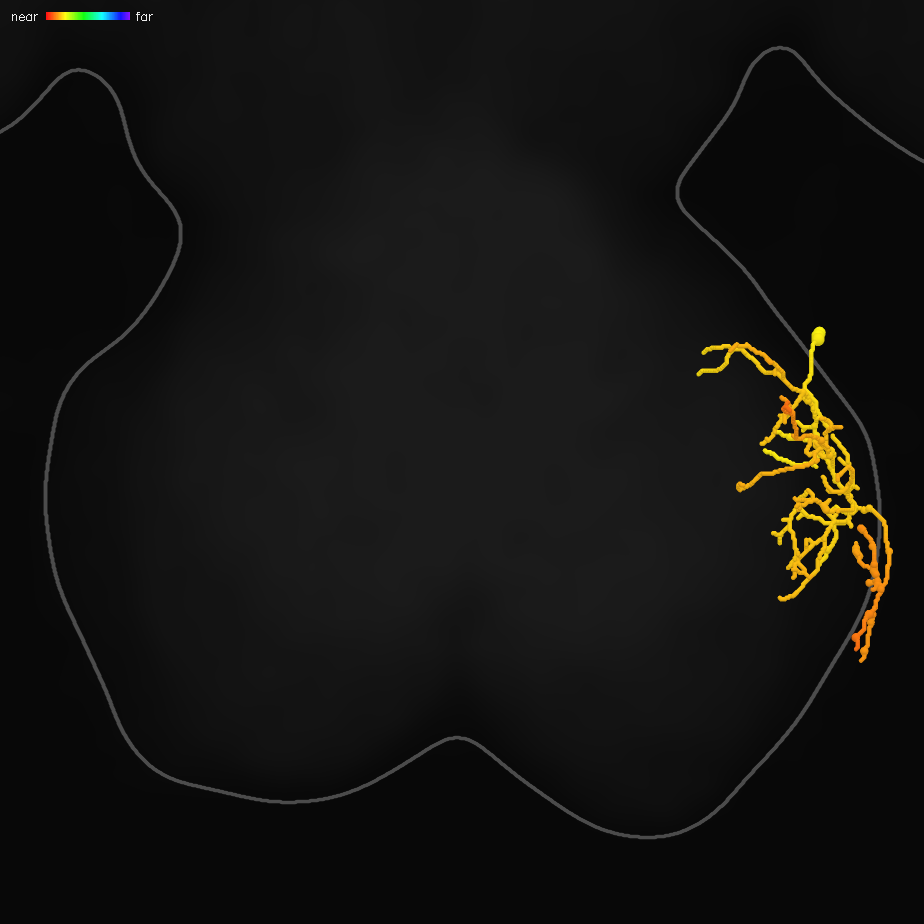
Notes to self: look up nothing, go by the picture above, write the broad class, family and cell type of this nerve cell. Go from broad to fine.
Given: nerve-cord intrinsic neuron; hemilineage 19A; IN19A102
